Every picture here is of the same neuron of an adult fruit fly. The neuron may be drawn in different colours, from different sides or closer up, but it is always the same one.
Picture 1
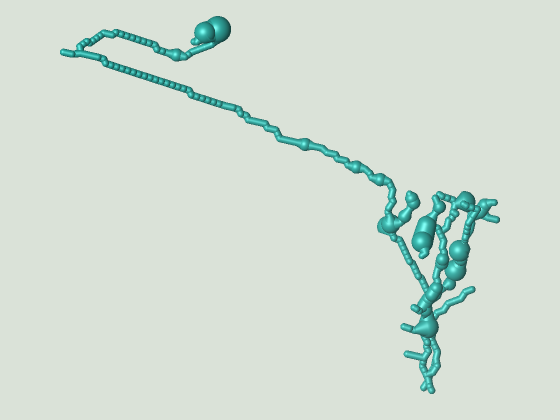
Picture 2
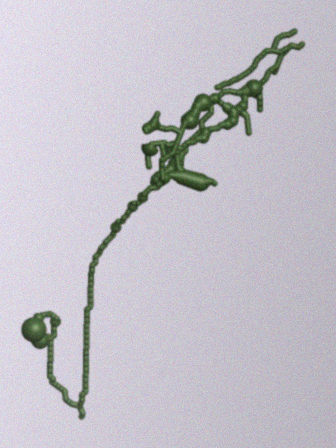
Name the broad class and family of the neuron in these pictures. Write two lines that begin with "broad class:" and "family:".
broad class: optic-lobe intrinsic neuron
family: T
